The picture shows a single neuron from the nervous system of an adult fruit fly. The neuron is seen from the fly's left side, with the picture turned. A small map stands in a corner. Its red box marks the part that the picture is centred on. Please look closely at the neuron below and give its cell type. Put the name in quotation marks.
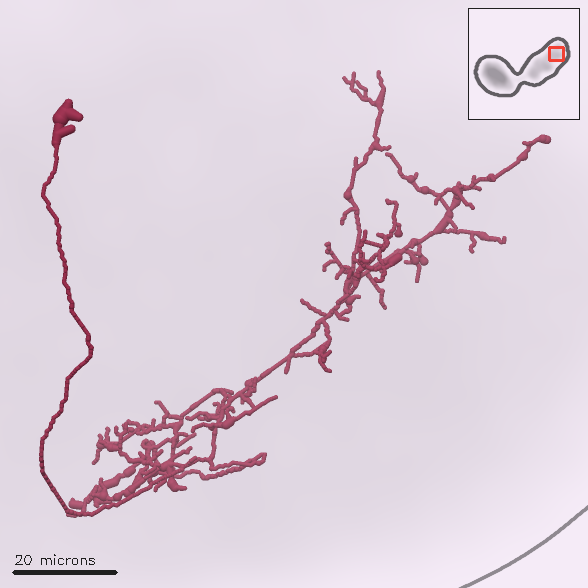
"IN09A060"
